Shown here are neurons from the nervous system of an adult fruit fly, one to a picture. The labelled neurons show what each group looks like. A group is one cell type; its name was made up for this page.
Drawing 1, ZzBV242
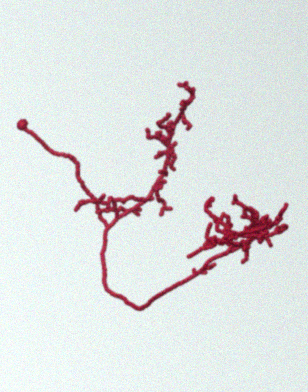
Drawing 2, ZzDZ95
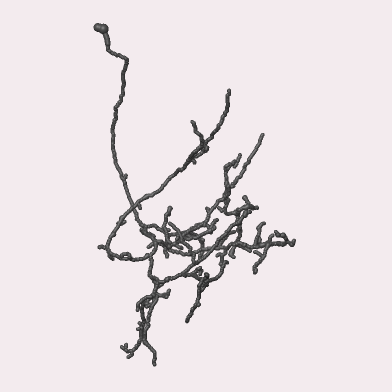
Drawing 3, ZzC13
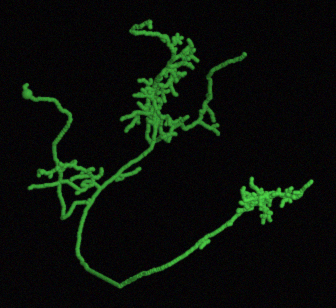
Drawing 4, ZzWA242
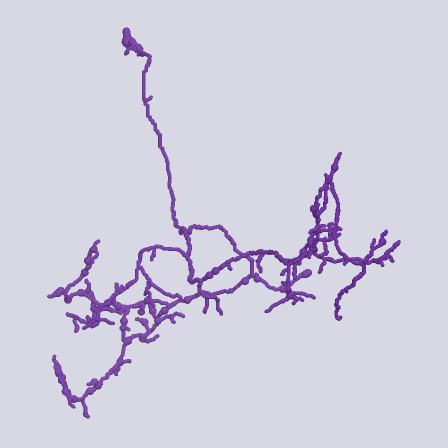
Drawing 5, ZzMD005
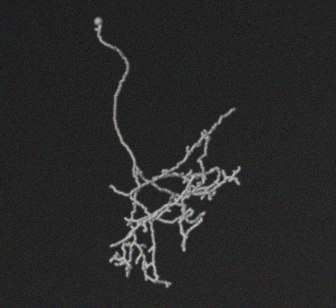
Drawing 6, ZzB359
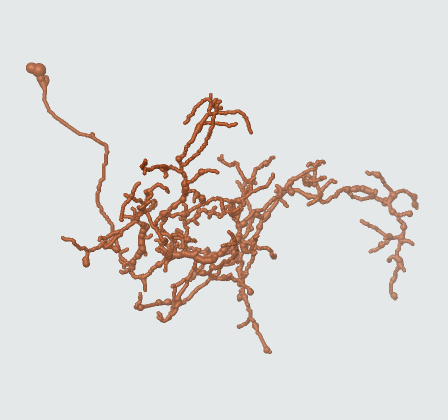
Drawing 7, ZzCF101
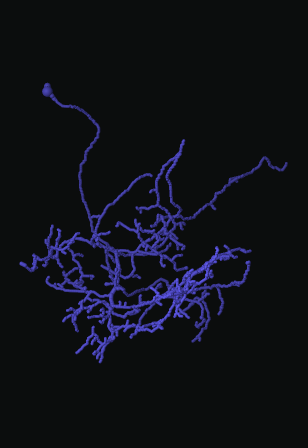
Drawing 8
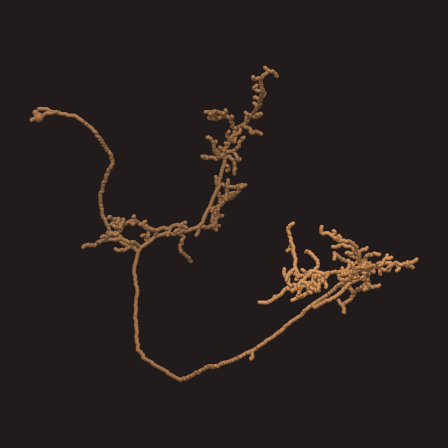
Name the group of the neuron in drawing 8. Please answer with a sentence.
It belongs to ZzBV242.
